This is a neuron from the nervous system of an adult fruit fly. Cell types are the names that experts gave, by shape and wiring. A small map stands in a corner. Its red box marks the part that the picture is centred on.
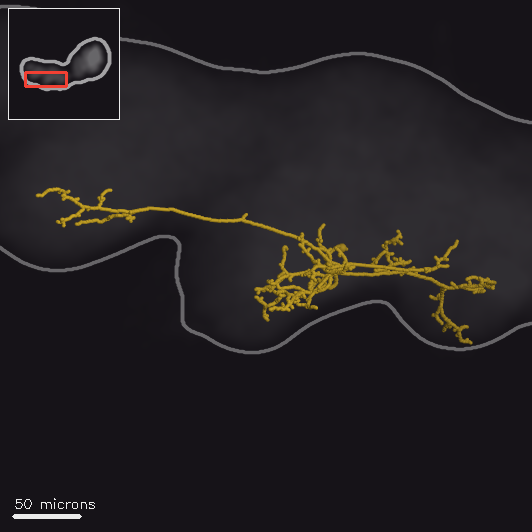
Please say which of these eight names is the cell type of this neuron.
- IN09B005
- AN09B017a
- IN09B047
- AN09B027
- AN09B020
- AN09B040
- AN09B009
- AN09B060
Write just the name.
IN09B047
